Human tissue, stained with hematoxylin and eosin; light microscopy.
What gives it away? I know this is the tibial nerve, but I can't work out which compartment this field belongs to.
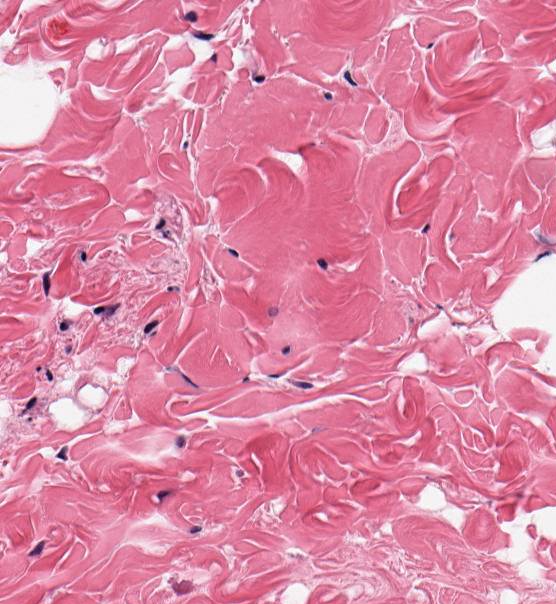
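What you have here is epineurium. Notice how thick, wavy pink collagen bundles fill the field, running in many different directions. Between them the nuclei are small, dark and spindle-shaped, and they are few and widely scattered.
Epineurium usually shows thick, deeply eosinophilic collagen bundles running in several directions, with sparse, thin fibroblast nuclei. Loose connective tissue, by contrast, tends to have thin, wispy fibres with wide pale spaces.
There is no epithelium anywhere.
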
